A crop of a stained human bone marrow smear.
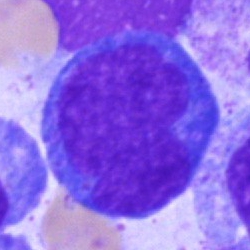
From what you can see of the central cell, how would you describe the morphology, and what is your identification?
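Smooth, round outline on this one. The chromatin's dense purple, finely stippled. There's a narrow deep blue rim of cytoplasm around the nucleus. Beside the nucleus on the right, the cytoplasm has a paler zone. It's a blast.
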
